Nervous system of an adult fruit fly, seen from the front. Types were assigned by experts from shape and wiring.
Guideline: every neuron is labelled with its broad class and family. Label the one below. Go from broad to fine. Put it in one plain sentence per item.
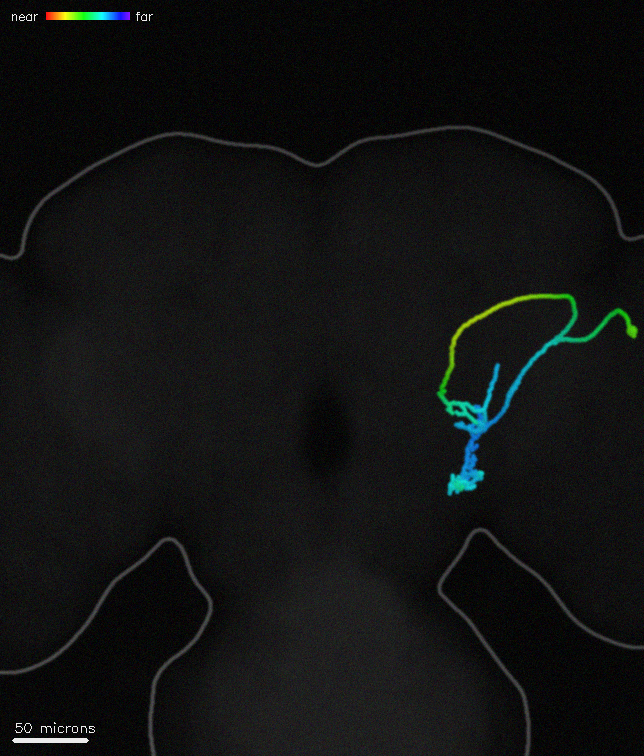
A central-brain intrinsic neuron of hemilineage SLPa&l1_lateral.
